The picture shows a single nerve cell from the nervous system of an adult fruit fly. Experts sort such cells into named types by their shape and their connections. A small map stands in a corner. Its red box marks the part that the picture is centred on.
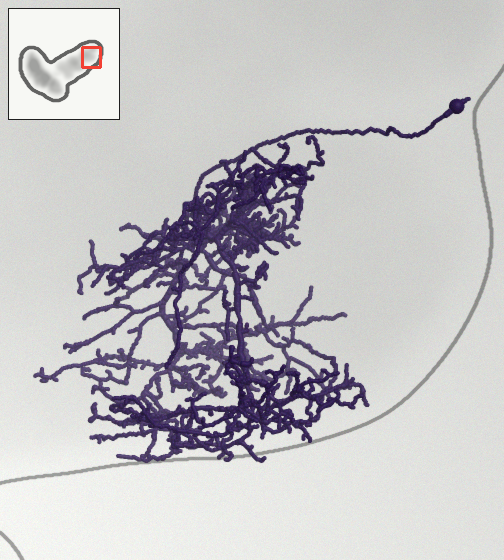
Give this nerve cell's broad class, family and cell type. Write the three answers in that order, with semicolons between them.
nerve-cord intrinsic neuron; hemilineage 03A; IN03A019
